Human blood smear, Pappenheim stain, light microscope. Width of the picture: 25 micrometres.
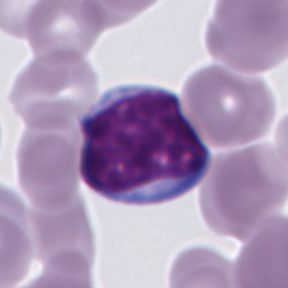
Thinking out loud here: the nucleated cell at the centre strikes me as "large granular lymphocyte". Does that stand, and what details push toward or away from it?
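Two points decide: the cytoplasm shows no granules, and the nucleus fills about 80% of the cell's area. That makes this a typical lymphocyte, not a large granular lymphocyte.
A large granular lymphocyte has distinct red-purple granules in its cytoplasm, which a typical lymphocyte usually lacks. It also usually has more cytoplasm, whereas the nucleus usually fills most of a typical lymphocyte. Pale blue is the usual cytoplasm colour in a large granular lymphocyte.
So the pale blue here does not count against that name. Also seen: the cell is about 11 micrometres across, with an unlobed nucleus, an angular, flattened upper edge and no vacuoles.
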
